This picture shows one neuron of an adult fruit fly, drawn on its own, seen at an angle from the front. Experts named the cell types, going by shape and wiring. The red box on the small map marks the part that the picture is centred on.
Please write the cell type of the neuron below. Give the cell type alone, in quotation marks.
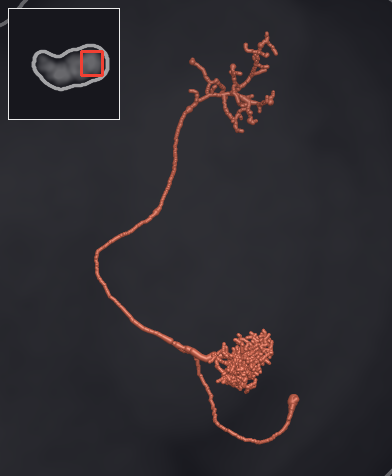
"VA1v_vPN"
